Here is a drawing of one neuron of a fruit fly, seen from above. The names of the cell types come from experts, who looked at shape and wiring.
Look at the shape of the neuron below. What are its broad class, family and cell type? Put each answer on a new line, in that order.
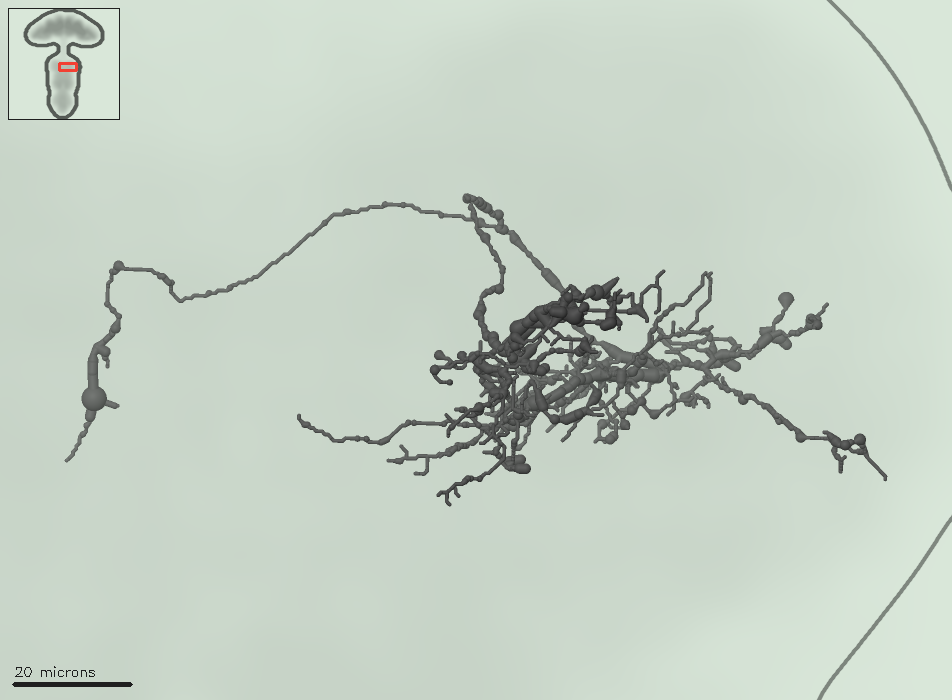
nerve-cord intrinsic neuron
hemilineage 13B
IN13B019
